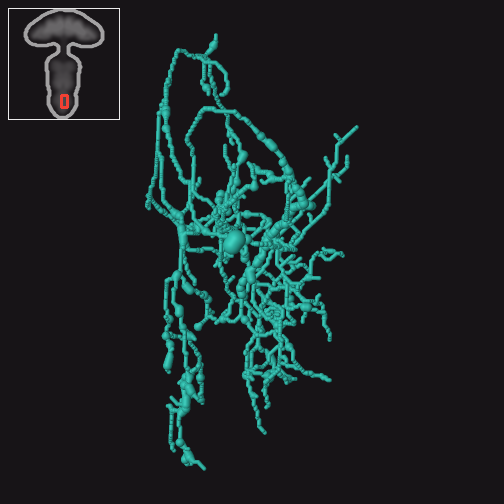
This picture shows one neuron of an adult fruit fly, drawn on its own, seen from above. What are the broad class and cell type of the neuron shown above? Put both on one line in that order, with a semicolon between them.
nerve-cord intrinsic neuron; INXXX213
